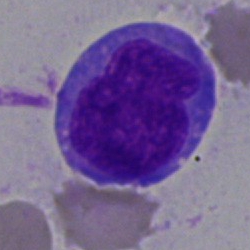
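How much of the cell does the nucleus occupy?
Most of it.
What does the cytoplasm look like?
A rim staining deep blue, with no visible granules and no vacuoles.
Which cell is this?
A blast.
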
